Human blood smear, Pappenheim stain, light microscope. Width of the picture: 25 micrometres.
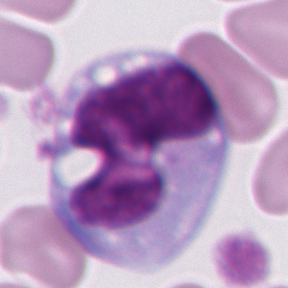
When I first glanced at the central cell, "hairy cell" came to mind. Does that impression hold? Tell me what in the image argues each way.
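Nucleus: folded, a deep notch cutting in from the left; goes with monocyte.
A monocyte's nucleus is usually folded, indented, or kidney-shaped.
Nucleoli: none visible, again on the monocyte side.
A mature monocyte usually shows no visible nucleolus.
Cytoplasm: abundant and pale blue-grey, as for monocyte.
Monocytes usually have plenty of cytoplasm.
Outline: roughly round, which sides against hairy cell.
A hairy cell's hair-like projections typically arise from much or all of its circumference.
Vacuoles: several small clear ones along the top edge, one large in the nuclear notch. Verdict: monocyte, not hairy cell.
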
